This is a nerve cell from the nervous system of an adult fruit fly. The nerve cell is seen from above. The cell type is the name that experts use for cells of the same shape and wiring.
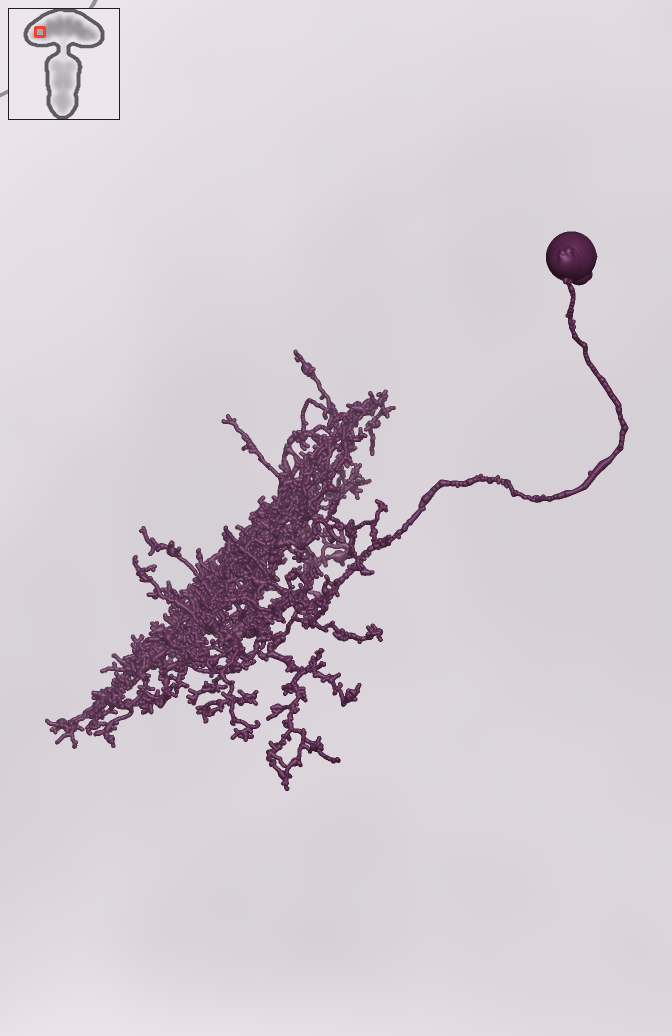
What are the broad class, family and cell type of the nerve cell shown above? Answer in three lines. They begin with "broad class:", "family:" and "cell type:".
broad class: optic-lobe intrinsic neuron
family: Pm
cell type: Pm7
